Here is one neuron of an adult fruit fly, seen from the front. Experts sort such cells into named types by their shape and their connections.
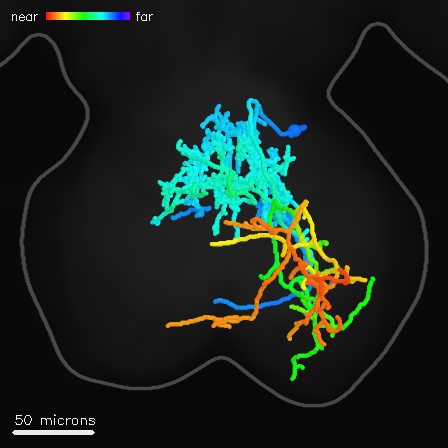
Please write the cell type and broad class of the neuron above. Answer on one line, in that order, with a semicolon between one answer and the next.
INXXX062; nerve-cord intrinsic neuron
